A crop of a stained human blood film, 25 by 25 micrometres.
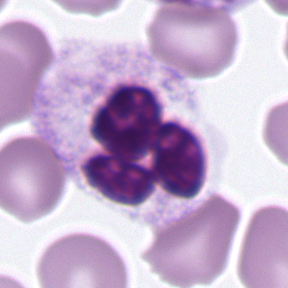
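Segmented neutrophil, at the centre of a stained peripheral blood smear. Its chromatin looks dark purple and coarsely clumped, and I can find no nucleoli in the nuclear lobes. Fine lilac granules fill the cytoplasm; no vacuoles appear there.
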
